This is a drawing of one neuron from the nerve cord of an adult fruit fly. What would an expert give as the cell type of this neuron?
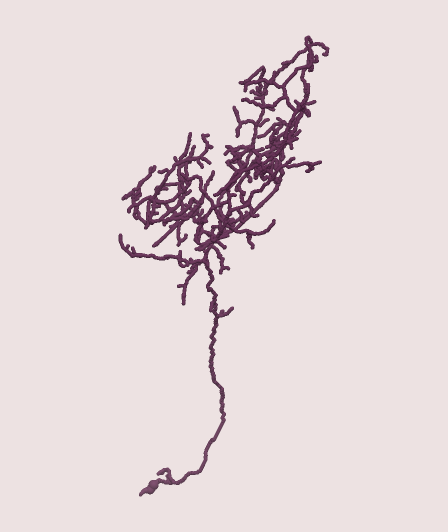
IN16B104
